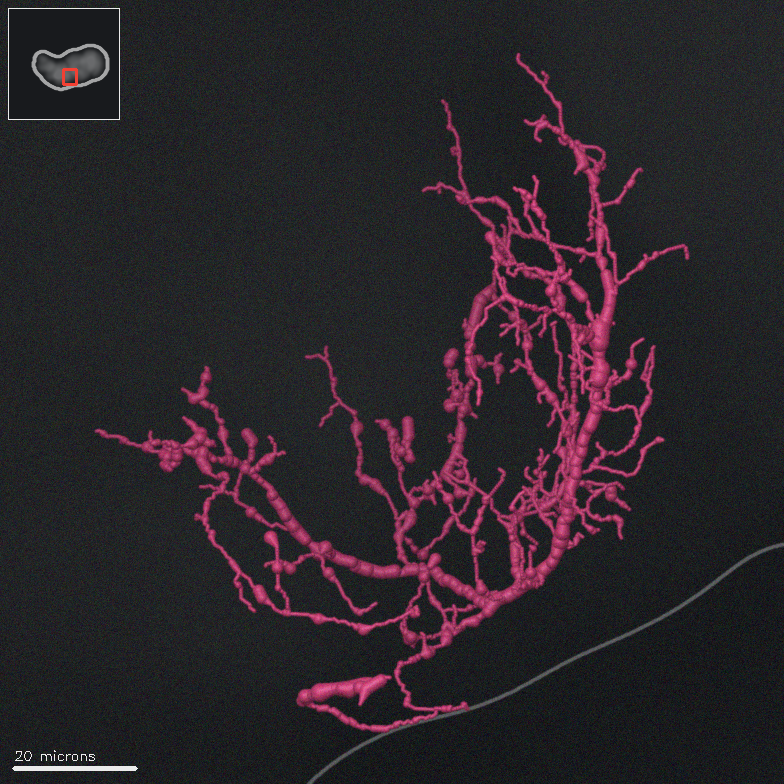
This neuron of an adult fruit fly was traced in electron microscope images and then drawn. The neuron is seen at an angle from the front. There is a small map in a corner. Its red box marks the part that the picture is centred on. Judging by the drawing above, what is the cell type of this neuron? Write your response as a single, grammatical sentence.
By type, the neuron is IN13A008.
